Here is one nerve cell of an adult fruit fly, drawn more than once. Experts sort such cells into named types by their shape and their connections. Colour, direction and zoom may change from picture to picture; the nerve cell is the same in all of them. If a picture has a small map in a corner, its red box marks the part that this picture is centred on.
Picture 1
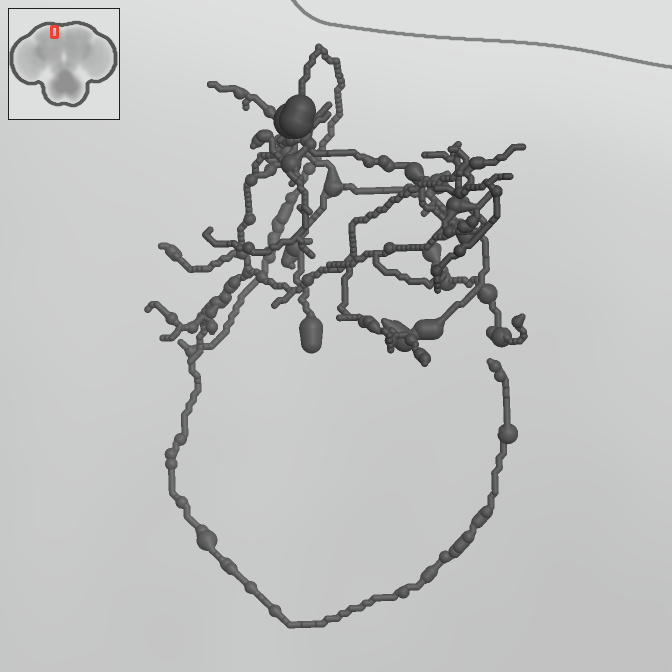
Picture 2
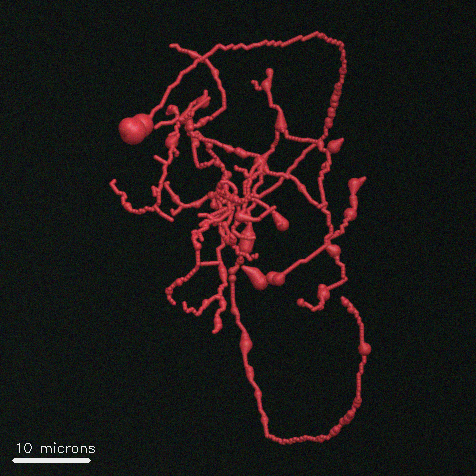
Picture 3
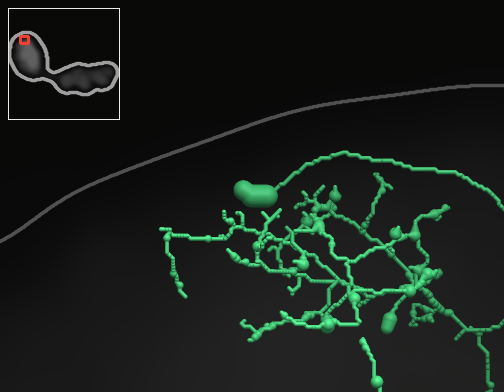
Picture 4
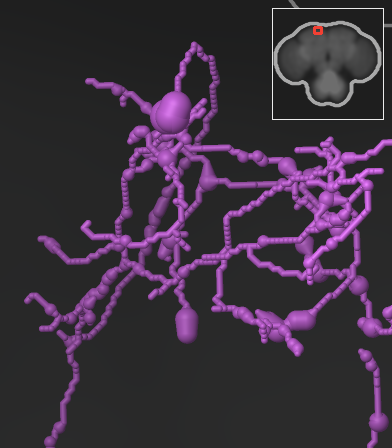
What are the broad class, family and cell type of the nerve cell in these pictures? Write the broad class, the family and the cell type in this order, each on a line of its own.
central-brain intrinsic neuron
hemilineage SMPpd1
SMP352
